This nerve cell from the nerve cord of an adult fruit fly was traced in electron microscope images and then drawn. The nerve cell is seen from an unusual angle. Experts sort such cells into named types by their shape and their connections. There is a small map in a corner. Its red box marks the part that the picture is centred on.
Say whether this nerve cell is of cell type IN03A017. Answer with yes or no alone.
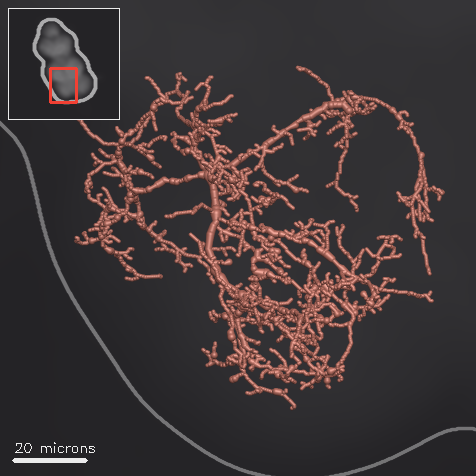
no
